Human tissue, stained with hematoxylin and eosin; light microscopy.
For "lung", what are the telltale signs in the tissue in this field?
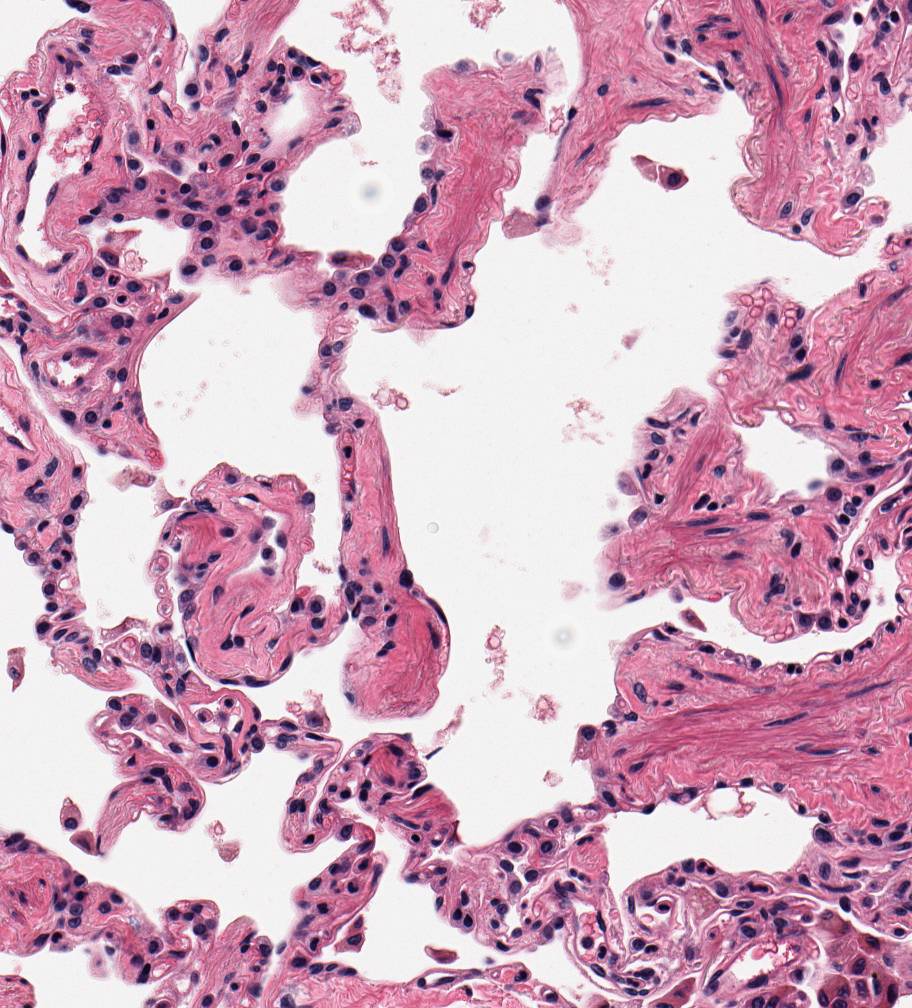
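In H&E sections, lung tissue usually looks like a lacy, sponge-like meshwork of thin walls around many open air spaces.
The branching walls here, separating open spaces with the largest in the centre, match that meshwork of the lung. Many walls, however, are widened by dense pink collagen, most broadly on the right side, and so are not the thin walls usually seen. In the centre, a narrow wall runs downward and ends in a rounded, pink, club-shaped knob. The open spaces are mostly empty, holding only scattered wisps of pale pink material and a few detached cells.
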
